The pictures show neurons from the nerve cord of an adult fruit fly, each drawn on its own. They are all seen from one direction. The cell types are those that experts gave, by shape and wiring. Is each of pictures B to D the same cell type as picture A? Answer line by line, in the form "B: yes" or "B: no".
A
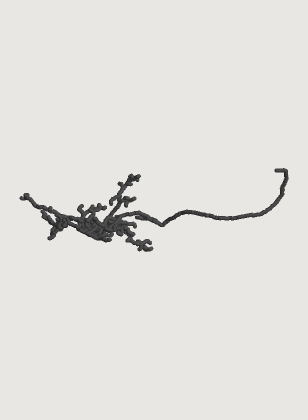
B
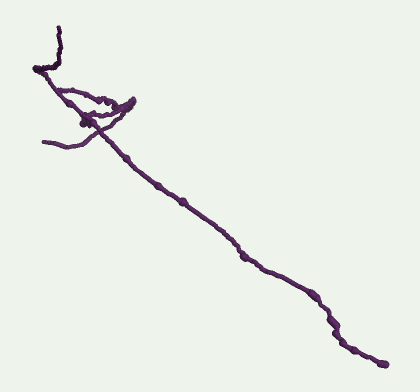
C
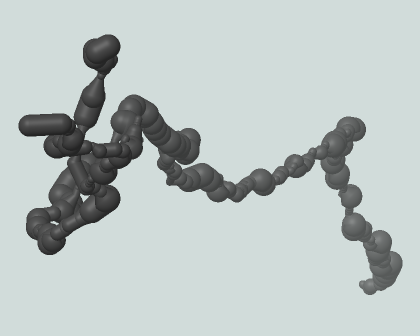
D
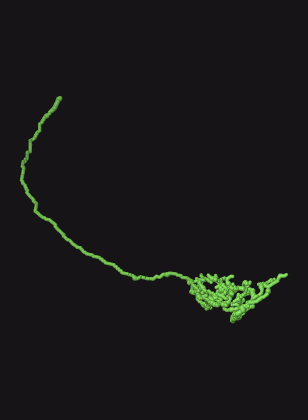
B: no
C: no
D: yes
